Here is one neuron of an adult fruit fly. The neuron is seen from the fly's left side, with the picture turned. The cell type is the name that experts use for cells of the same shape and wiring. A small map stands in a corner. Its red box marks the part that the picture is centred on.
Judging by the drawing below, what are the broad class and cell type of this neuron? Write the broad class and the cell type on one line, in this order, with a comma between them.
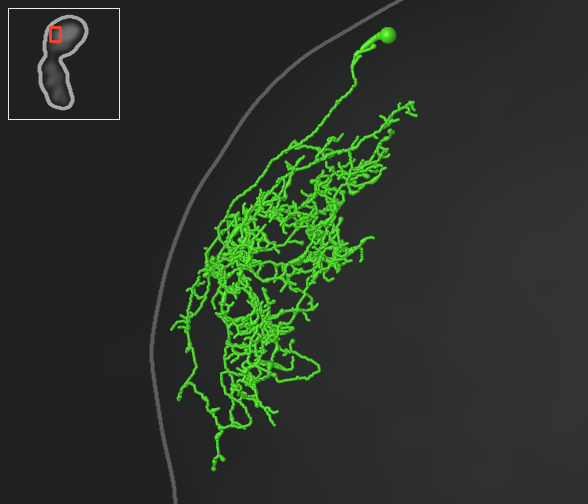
central-brain intrinsic neuron, GNG456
